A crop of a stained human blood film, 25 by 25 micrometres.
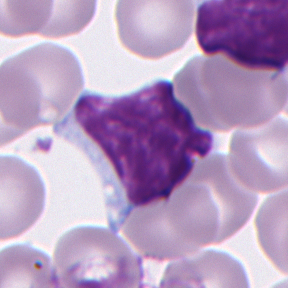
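Typical lymphocyte in a stained smear of peripheral blood. An angular, irregular nucleus fills most of the cell. The very pale blue cytoplasm is widest on the left side.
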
